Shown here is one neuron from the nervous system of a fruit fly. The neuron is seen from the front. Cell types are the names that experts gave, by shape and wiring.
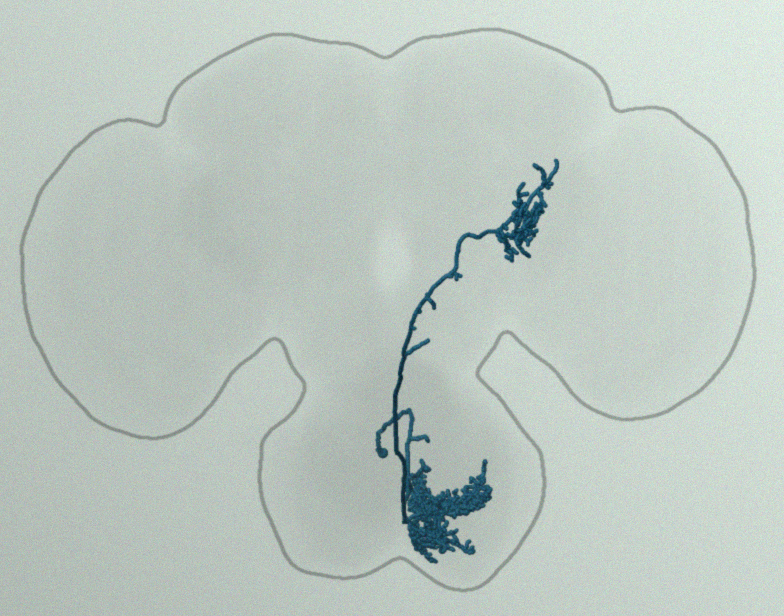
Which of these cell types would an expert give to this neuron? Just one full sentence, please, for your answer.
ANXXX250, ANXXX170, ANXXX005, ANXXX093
It is ANXXX093 that is the cell type of the neuron.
